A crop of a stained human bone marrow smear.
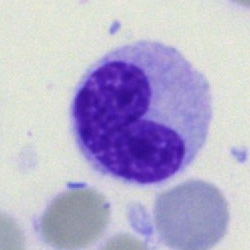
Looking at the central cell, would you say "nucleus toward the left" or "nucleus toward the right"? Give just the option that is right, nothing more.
Nucleus toward the left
